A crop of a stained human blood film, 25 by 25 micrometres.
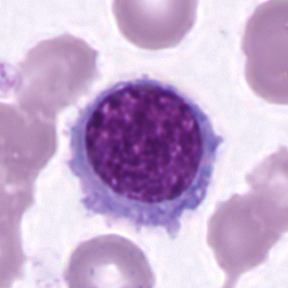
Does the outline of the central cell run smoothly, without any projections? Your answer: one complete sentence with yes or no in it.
No, along its edge the cell is rough, not smooth.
